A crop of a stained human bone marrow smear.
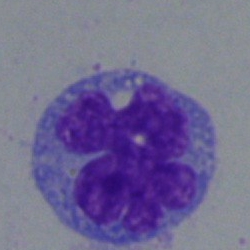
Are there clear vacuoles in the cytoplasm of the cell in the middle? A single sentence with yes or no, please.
Yes, one or more clear vacuoles are found in the cytoplasm of the cell.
